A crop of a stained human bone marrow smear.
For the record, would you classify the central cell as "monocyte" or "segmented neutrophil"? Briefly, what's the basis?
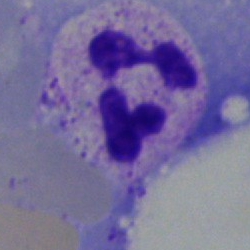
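This is a segmented neutrophil, not a monocyte. Its nucleus is divided into several lobes connected by thin strands.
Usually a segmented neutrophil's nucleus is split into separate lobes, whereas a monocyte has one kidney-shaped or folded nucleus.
The cytoplasm here is ample and pale pinkish-lilac.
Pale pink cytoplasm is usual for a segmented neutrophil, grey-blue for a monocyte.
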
